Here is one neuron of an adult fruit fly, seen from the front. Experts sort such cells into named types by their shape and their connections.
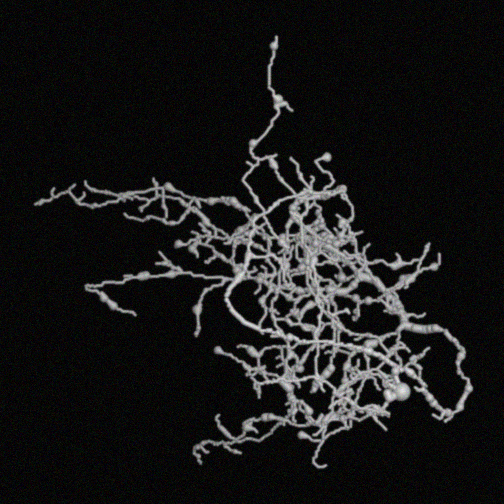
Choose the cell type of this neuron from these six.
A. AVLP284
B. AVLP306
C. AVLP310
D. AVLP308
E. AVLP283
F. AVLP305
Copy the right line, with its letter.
E. AVLP283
